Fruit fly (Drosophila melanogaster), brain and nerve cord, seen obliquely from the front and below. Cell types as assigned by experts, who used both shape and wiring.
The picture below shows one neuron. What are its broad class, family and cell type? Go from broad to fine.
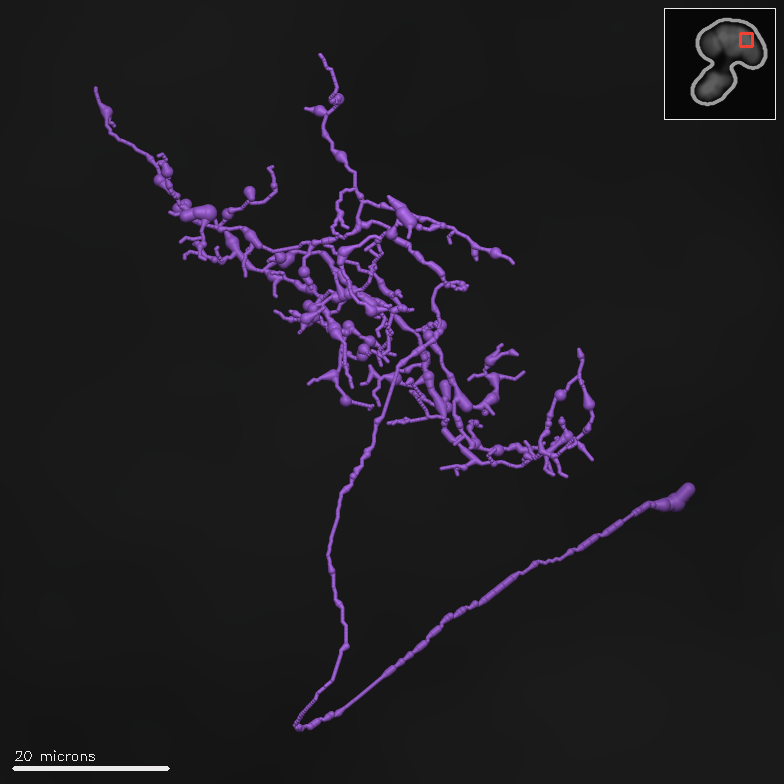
central-brain intrinsic neuron; hemilineage VPNp&v1_posterior; LHPV2a1_c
